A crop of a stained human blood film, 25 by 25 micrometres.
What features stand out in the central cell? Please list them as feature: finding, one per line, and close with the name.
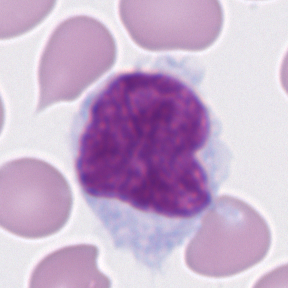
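Outline: irregular rather than round
Nuclear notch: cut into the right side
Cytoplasmic colour: pale greyish blue
Cytoplasmic position: mostly below the nucleus
Identity: hairy cell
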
